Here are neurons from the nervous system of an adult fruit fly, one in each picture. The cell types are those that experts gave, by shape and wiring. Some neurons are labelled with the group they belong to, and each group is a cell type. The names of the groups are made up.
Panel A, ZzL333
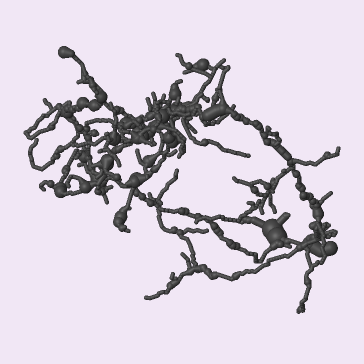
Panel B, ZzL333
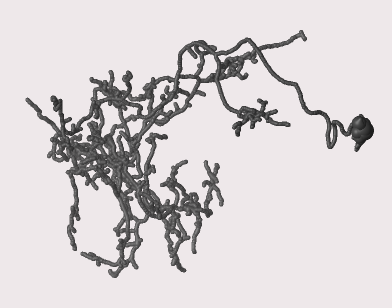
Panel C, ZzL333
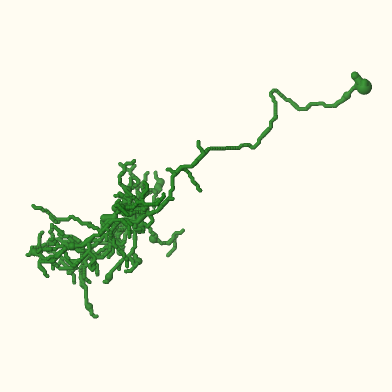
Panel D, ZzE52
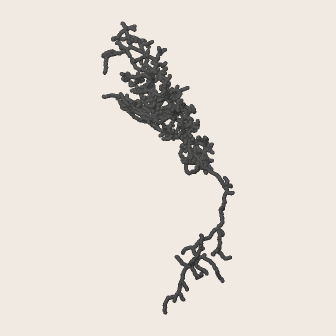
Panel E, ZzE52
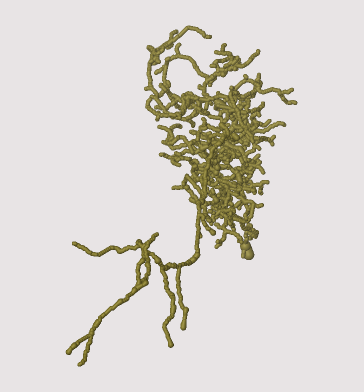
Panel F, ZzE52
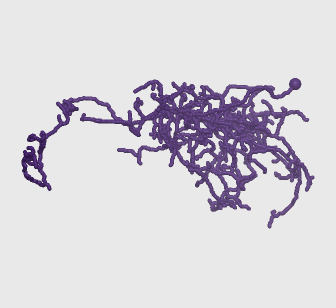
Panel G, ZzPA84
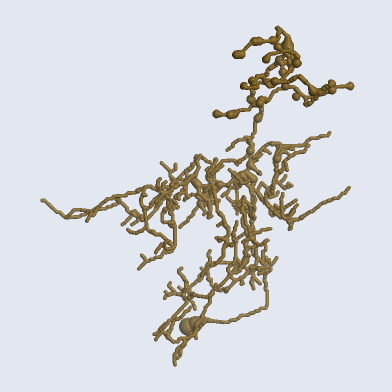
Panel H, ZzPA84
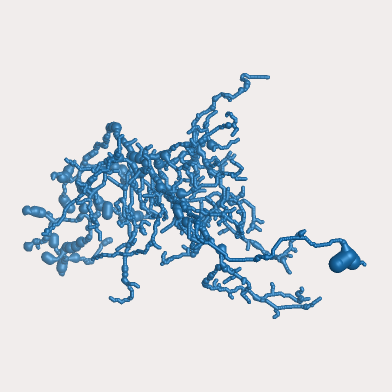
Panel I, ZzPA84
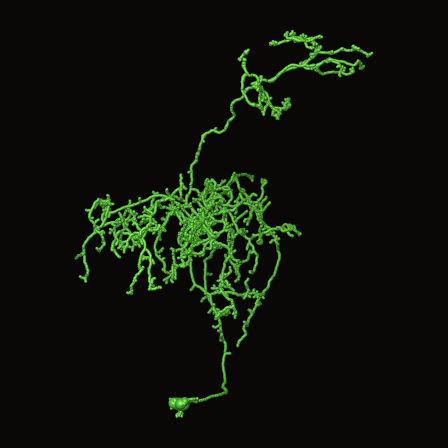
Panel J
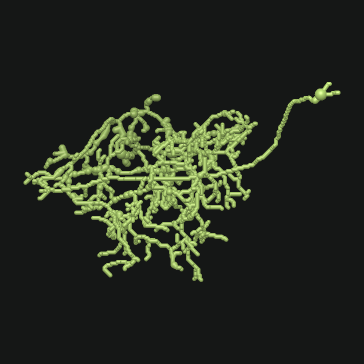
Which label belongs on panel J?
ZzPA84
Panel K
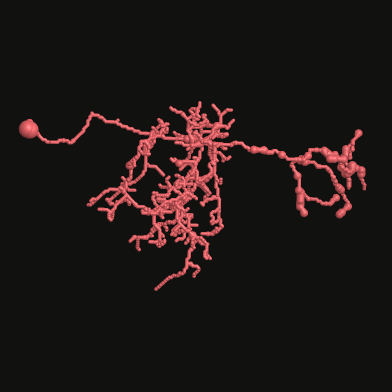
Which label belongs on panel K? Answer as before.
ZzPA84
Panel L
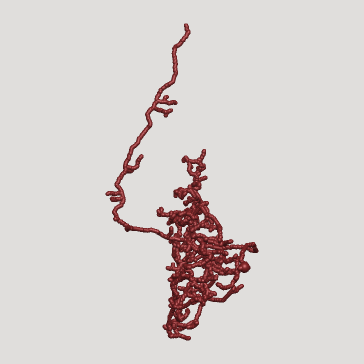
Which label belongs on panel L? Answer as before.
ZzE52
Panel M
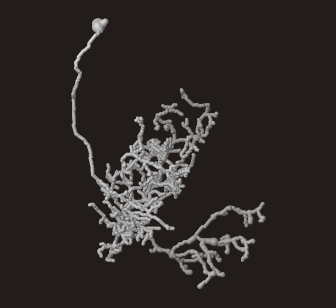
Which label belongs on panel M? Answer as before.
ZzPA84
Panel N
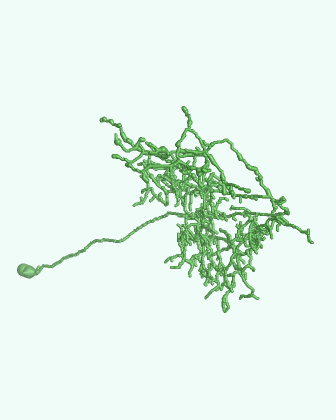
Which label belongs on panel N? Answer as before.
ZzPA84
